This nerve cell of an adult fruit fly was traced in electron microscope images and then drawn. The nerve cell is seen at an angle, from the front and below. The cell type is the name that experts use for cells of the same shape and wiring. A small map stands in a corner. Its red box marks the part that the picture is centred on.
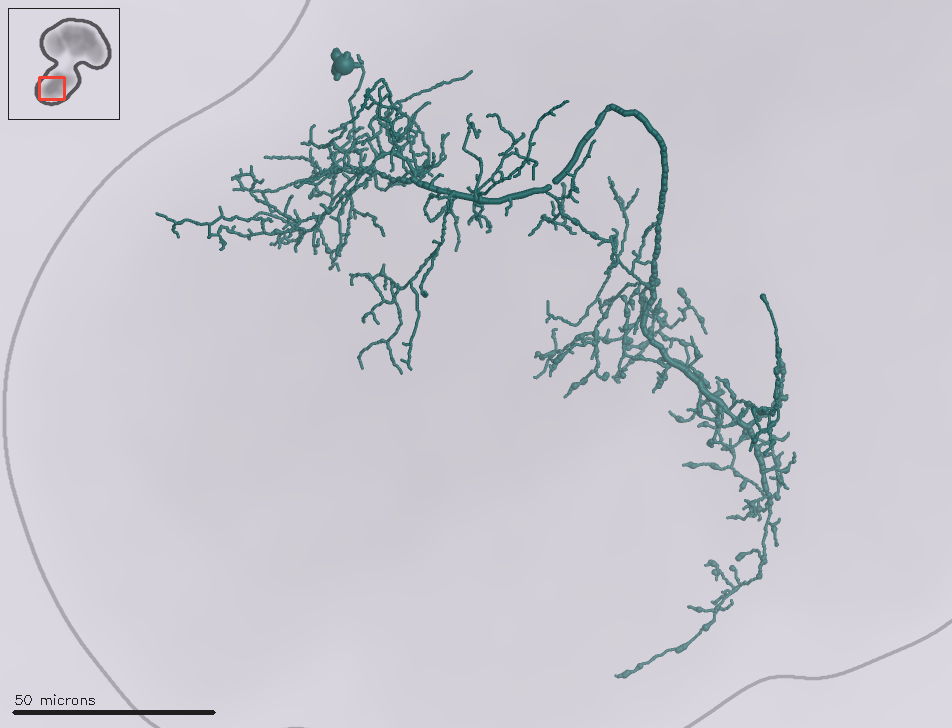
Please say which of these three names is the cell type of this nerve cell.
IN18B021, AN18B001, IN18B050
IN18B021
